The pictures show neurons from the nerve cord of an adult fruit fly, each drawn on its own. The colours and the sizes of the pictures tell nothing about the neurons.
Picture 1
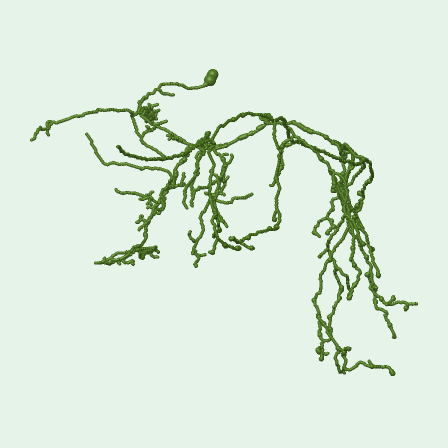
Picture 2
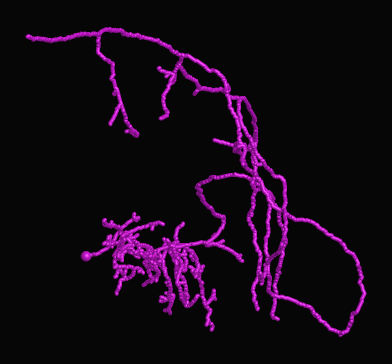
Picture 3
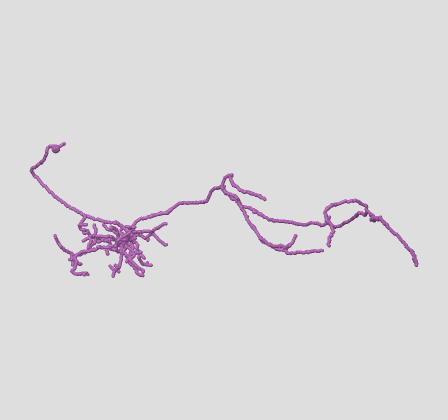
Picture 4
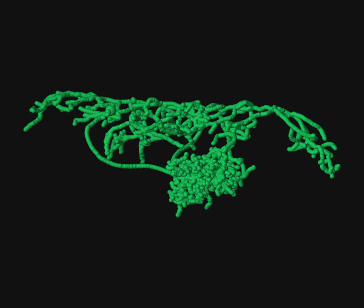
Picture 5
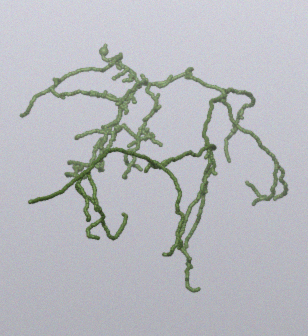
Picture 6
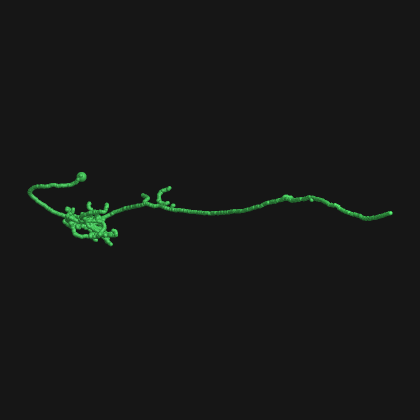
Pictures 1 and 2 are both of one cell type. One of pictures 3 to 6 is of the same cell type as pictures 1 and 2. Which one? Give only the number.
5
